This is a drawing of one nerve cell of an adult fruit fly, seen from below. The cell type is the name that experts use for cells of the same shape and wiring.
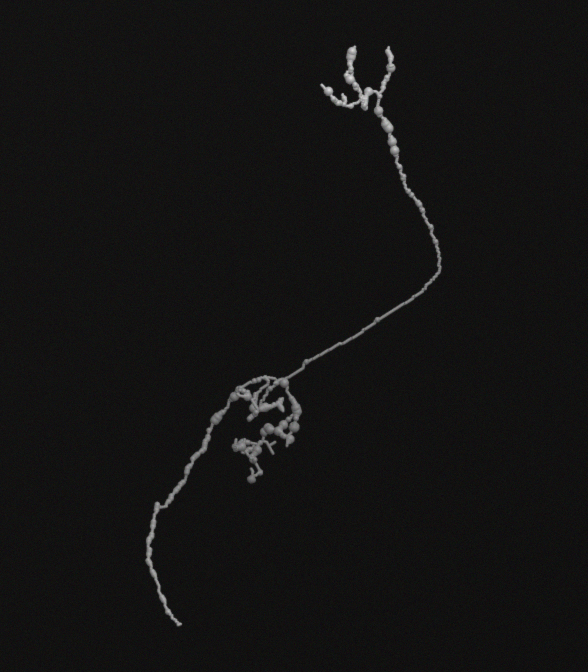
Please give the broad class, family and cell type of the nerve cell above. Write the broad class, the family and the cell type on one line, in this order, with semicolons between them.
sensory neuron entering the brain; class olfactory; ORN_D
